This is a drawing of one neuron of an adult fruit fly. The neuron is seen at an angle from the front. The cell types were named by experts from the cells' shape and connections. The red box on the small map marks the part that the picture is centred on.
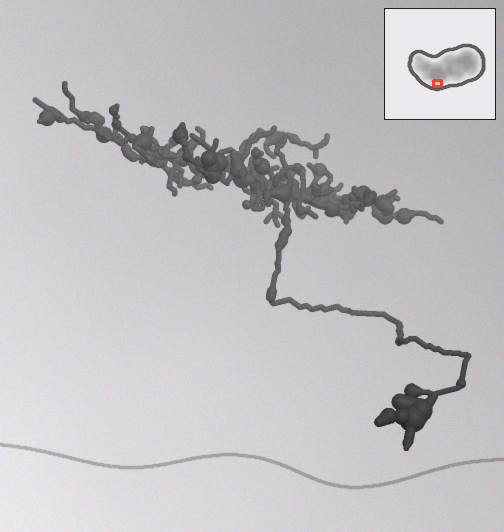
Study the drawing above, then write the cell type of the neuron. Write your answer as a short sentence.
The cell type is Dm12.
